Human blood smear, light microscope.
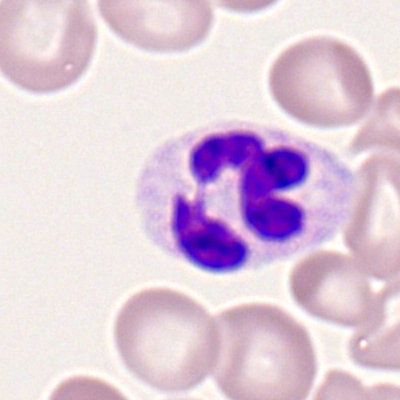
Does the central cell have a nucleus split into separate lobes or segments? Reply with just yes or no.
Yes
